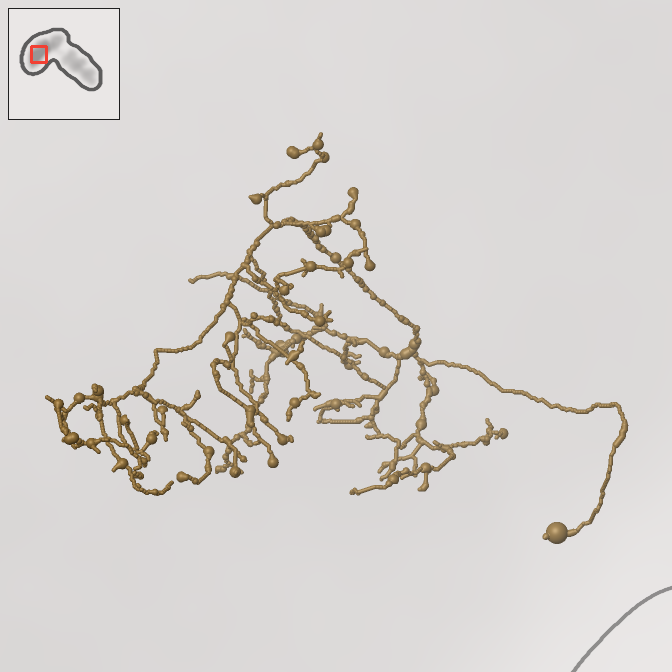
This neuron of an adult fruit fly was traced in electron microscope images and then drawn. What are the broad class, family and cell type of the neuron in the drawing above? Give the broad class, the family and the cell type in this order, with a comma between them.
central-brain intrinsic neuron, hemilineage SIPp1, FB7C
